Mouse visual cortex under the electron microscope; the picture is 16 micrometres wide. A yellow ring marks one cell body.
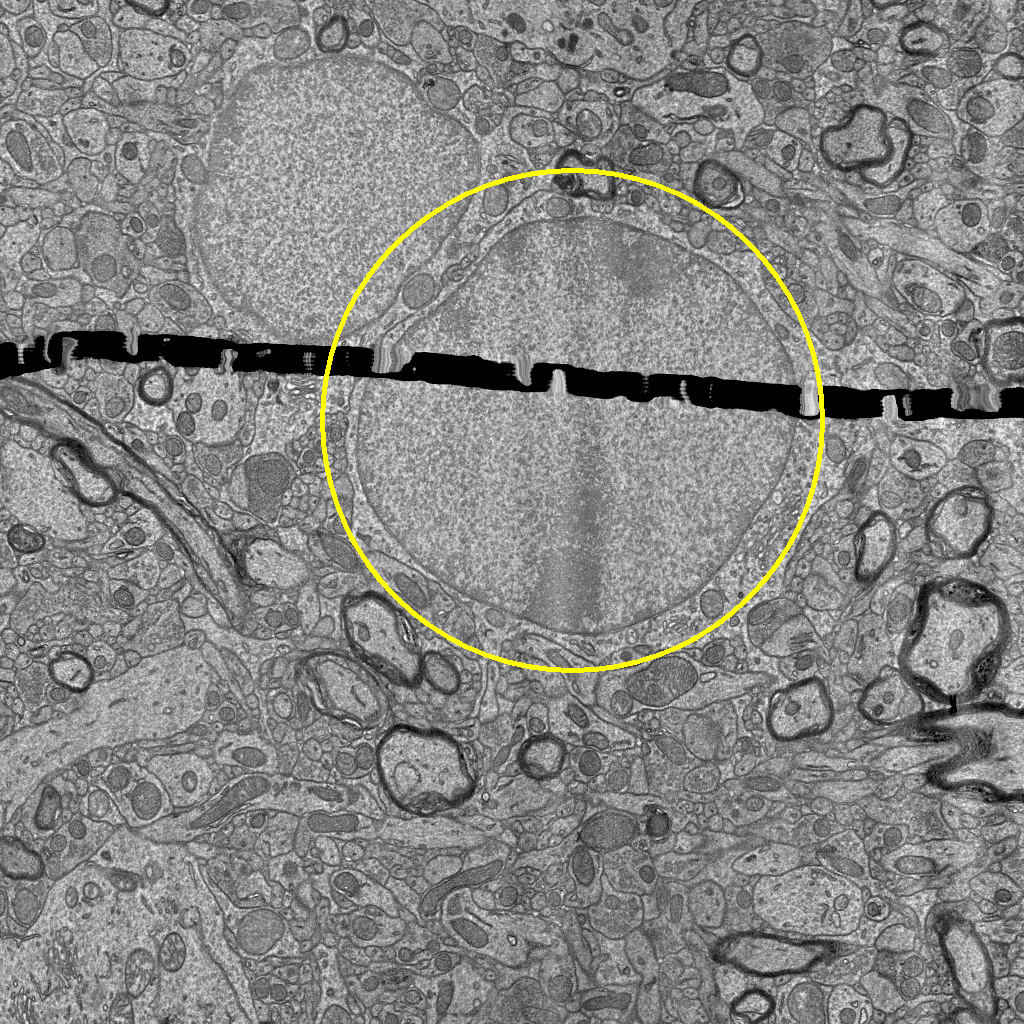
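Astrocyte at the ring's centre, mouse visual cortex. Its roughly round nucleus lies wholly inside the ring, with a smoothly running envelope and no deep infoldings. The chromatin is pale, fine-grained and evenly spread, and no thick dark band lines the envelope's inside.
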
